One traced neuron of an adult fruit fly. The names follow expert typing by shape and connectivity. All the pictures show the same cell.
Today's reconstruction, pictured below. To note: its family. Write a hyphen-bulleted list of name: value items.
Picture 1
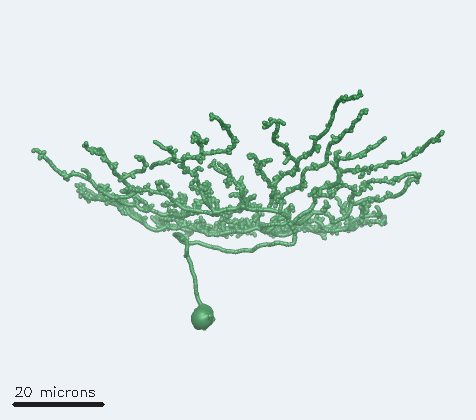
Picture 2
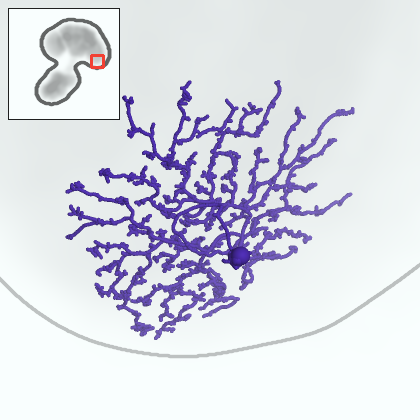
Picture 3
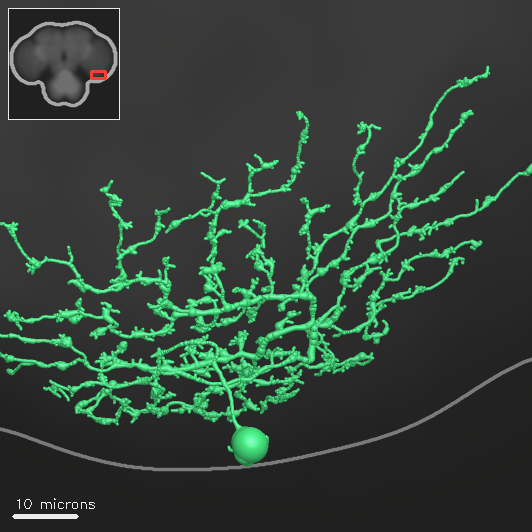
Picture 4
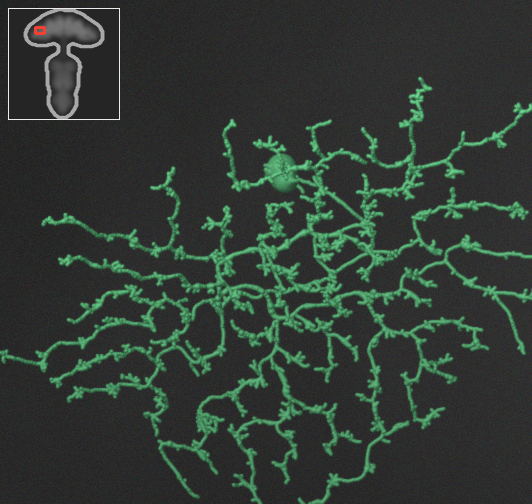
- family: Dm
